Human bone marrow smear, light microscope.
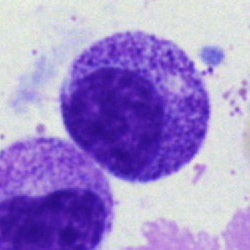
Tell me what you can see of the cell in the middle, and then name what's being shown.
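The cell has a round outline with a smooth edge. Its nucleus is off-centre toward the lower left, and the cytoplasm forms a broad crescent mainly on the upper right side of the nucleus. That cytoplasm is packed with numerous purple granules. The cell is a myelocyte.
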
